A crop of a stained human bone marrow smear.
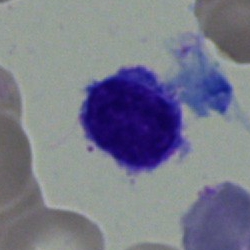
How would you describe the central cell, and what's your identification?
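Just a single unlobed nucleus here, filling nearly the whole cell with no clear rim of cytoplasm around it. Its chromatin is dense and stains a deep purple-blue. The edge of the cell is finely ragged, with small fuzzy projections. It's a lymphocyte.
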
